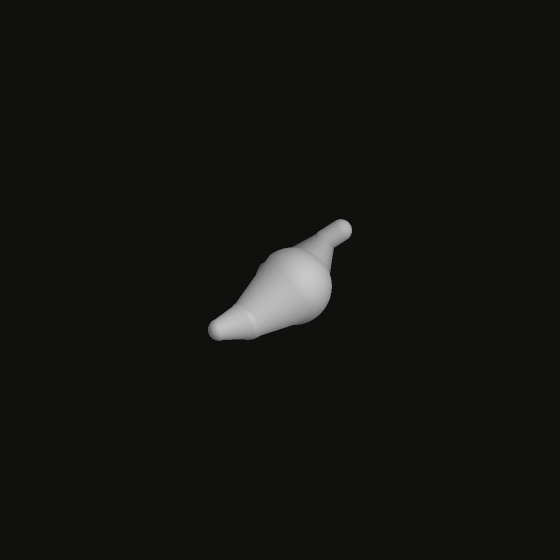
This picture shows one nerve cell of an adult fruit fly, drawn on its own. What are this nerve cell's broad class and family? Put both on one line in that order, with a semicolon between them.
photoreceptor or other optic-lobe sensory neuron; class visual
